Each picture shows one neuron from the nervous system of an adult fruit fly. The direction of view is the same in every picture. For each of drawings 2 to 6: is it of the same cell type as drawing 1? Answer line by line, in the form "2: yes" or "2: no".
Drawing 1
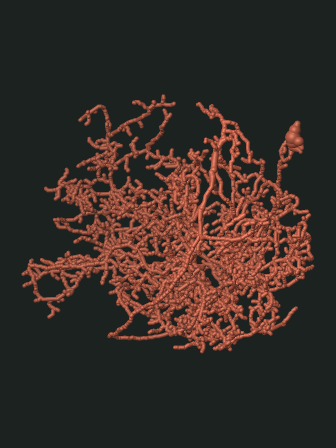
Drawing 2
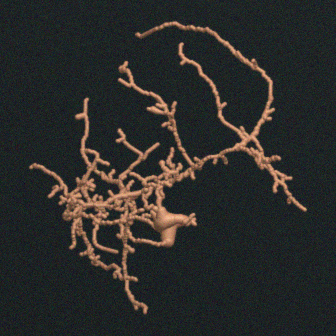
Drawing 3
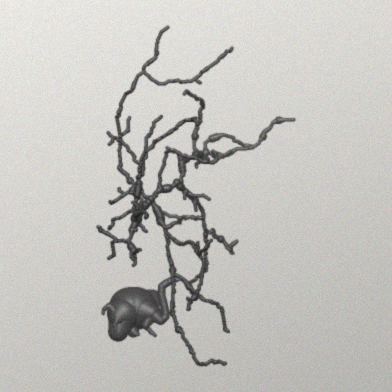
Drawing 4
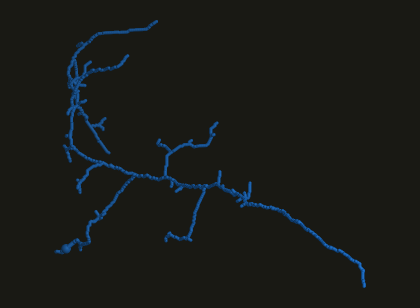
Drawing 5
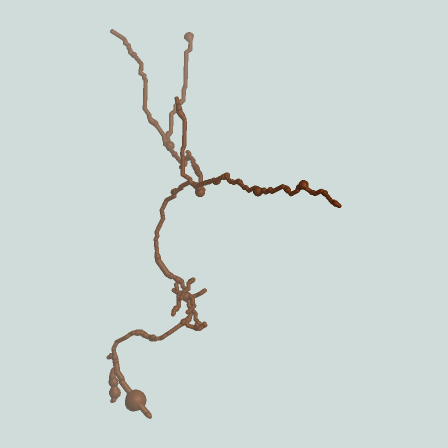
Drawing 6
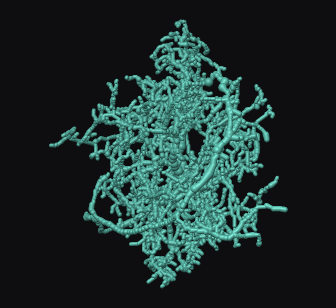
2: no
3: no
4: no
5: no
6: yes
